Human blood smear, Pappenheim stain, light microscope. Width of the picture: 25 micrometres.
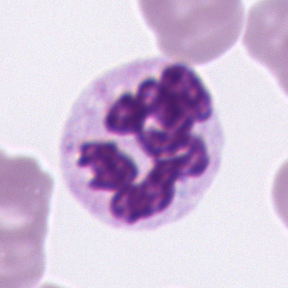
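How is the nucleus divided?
Into many separate lobes.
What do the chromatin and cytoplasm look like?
The chromatin is dark purple and coarsely clumped; the cytoplasm is pale pinkish-lilac and holds only fine, faint granules.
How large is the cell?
About 15 micrometres across.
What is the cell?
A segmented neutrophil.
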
